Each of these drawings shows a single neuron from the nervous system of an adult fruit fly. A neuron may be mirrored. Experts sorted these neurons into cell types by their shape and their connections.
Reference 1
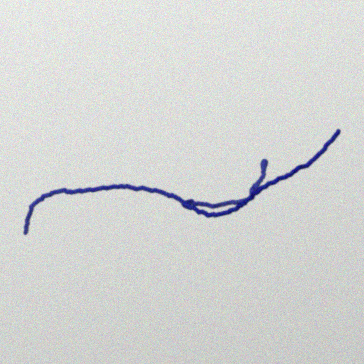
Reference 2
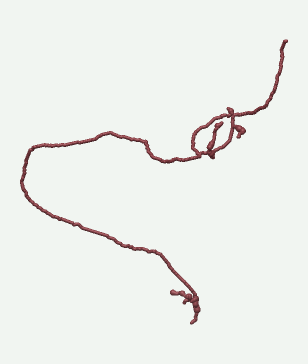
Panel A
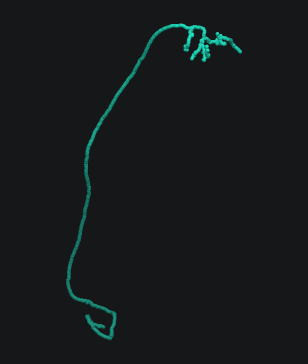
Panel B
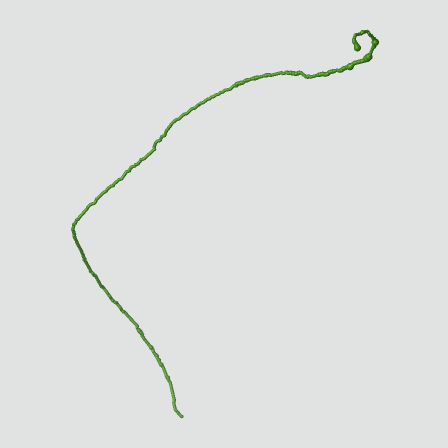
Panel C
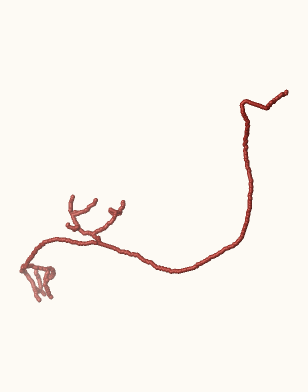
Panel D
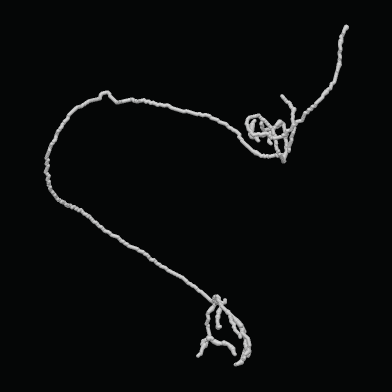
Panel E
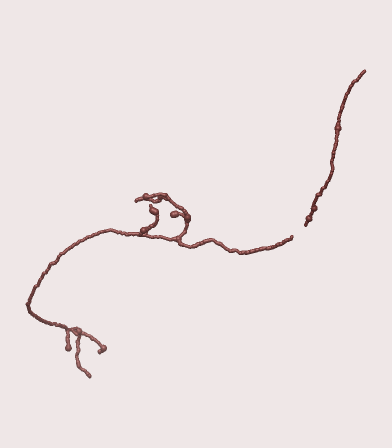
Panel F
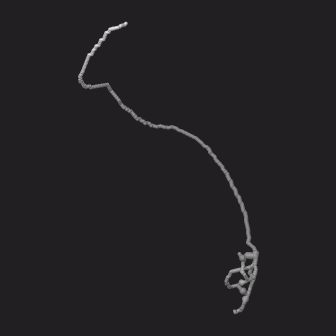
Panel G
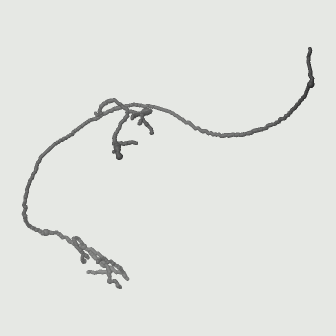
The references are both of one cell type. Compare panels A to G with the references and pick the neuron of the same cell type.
Panel D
